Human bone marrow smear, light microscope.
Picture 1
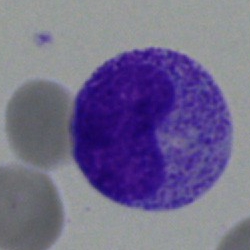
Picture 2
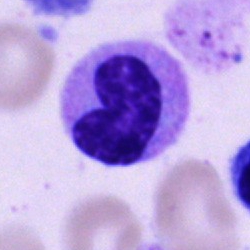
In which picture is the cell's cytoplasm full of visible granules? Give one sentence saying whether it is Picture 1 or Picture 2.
There are many visible granules in the cytoplasm of the cell in Picture 1.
